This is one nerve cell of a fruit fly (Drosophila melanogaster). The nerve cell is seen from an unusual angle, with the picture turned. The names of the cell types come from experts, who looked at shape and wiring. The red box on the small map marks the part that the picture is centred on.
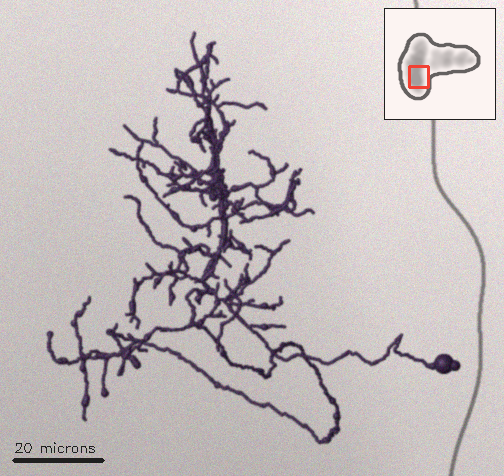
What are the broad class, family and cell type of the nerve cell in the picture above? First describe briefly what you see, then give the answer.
The cell body is at the lower right of the picture. By the scale bar it is about 95 microns tall in this view. The picture shows dozens of branch ends. It is a visual centrifugal neuron. Its family is hemilineage VLPp&l1_posterior. It is of cell type LPT116.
